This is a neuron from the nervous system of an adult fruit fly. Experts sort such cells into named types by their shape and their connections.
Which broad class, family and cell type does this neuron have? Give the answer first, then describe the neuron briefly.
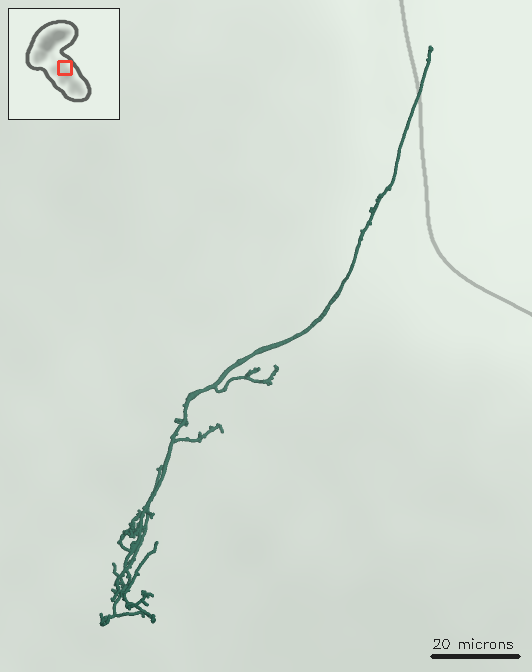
Its broad class is sensory neuron entering the nerve cord. The name of its family is class gustatory. It is of cell type WG3. No cell body is drawn. By the scale bar it is about 130 microns tall in this view.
